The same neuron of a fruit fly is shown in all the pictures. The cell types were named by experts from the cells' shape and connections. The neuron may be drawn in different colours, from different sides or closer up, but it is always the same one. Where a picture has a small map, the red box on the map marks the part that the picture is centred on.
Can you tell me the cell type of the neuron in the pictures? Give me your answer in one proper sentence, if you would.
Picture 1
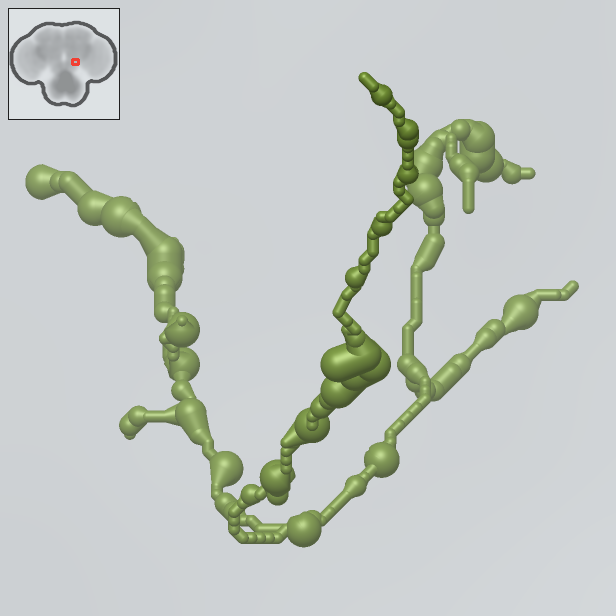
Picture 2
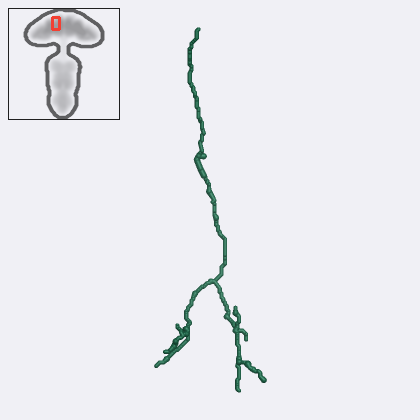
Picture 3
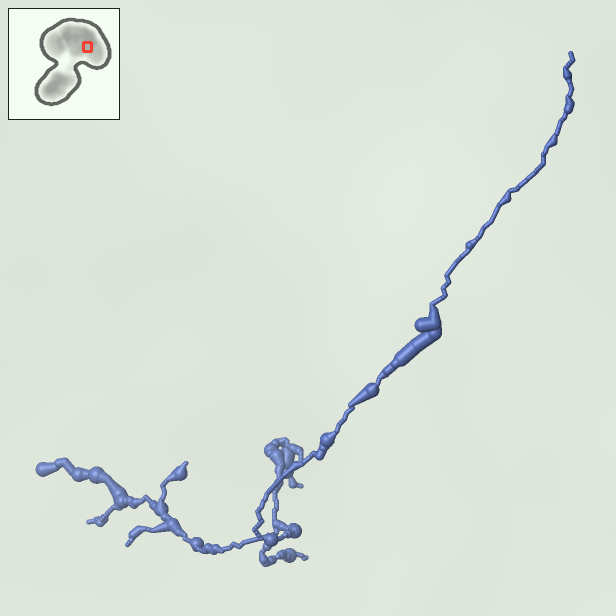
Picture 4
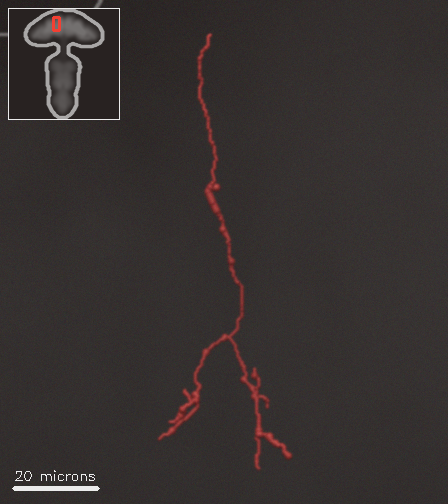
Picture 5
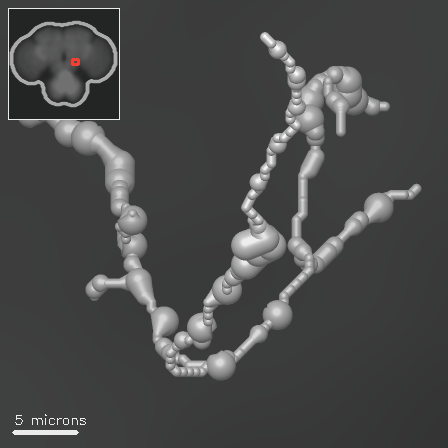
It is to cell type JO-EV1 that the neuron belongs.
